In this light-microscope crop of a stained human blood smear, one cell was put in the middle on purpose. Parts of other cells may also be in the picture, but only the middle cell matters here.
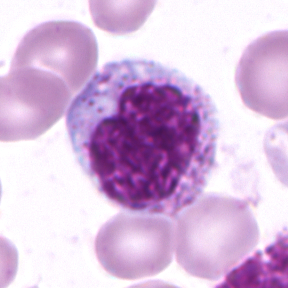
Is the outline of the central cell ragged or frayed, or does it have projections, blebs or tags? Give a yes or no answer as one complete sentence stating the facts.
No, the outline of the cell is not ragged or frayed; it is smooth.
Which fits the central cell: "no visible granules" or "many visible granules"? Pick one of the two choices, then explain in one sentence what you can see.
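Many visible granules. Fine purple granules are scattered through the cytoplasm.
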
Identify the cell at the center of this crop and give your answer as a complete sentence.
The cell at the central position in this crop is a metamyelocyte.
